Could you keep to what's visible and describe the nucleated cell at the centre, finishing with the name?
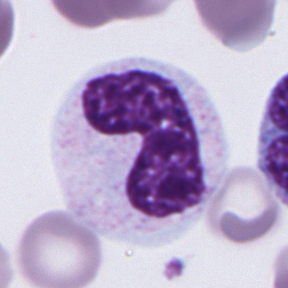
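Outline: round and smooth. Nucleus: a single curved mass with a deep indentation on its left side. Cytoplasm: fine pink-violet granules scattered throughout, with no vacuoles seen. Answer: band neutrophil.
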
